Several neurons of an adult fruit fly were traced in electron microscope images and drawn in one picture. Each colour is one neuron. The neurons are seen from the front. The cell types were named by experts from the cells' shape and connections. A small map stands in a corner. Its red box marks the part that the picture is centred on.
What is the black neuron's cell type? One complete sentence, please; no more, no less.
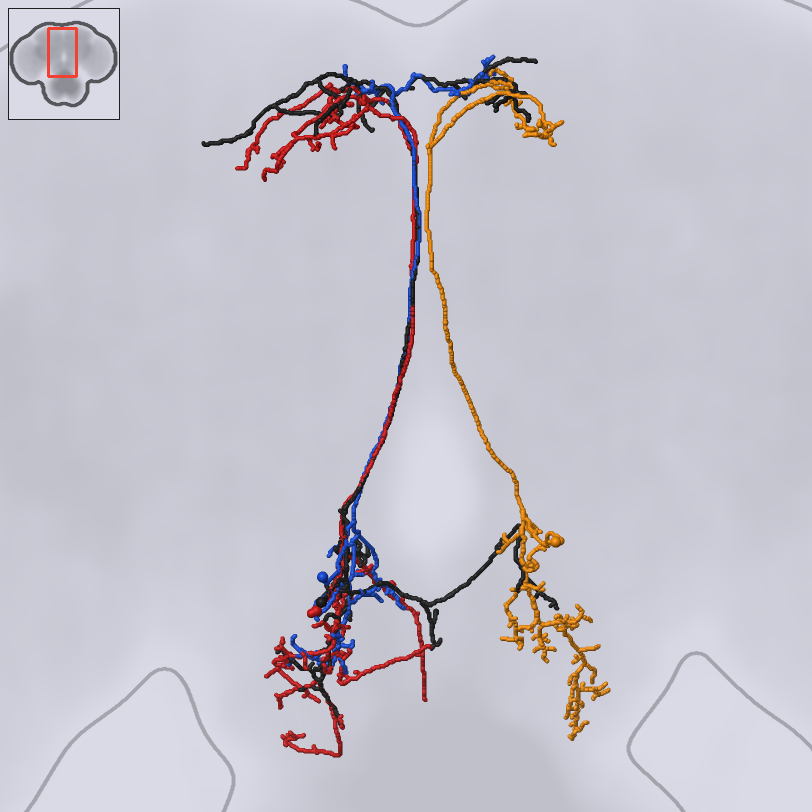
This neuron is assigned to the cell type GNG596.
